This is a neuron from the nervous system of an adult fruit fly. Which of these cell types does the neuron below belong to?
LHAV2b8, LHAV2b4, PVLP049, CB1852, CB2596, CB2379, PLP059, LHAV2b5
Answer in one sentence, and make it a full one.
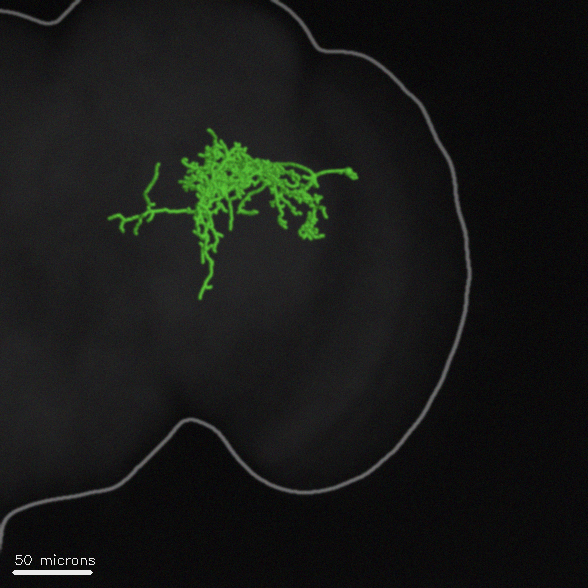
To this neuron applies the cell type name CB1852.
